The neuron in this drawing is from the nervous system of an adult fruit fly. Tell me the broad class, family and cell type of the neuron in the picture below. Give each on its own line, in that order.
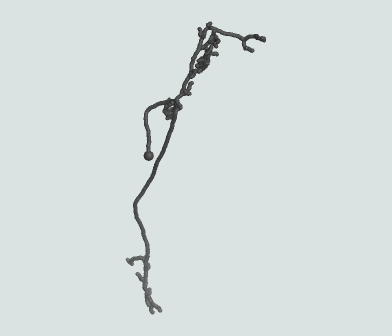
ascending neuron
hemilineage 08B
AN08B103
